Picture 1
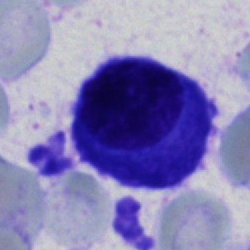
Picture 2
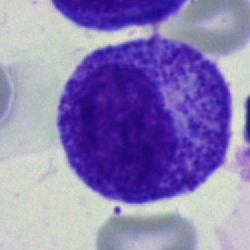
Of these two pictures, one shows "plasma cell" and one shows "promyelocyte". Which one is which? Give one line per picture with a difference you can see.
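Picture 1: plasma cell. No granules are visible in the cytoplasm.
Picture 2: promyelocyte. Fine dark purple granules are scattered through the cytoplasm.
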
